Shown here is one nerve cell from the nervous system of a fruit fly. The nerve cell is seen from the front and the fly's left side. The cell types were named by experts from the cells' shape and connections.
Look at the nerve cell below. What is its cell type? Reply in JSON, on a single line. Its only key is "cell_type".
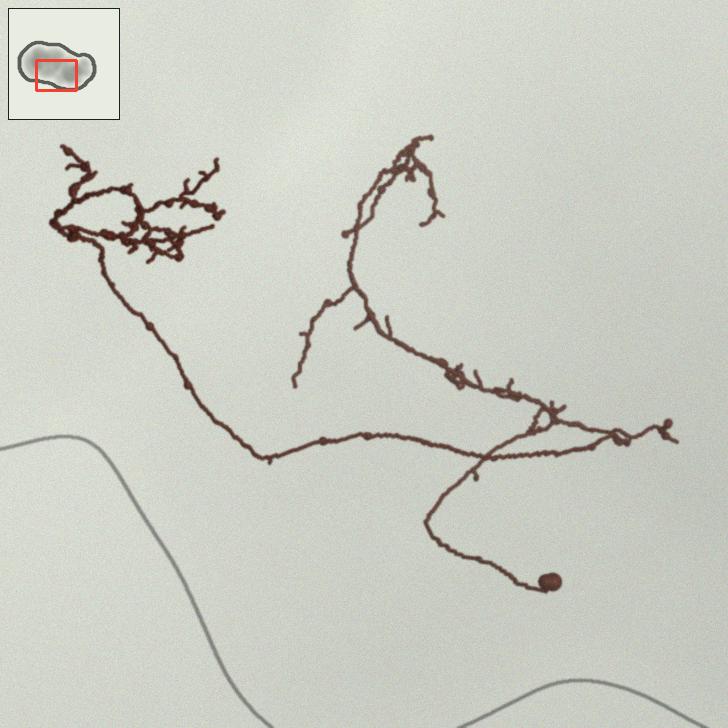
{"cell_type": "AN08B111"}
